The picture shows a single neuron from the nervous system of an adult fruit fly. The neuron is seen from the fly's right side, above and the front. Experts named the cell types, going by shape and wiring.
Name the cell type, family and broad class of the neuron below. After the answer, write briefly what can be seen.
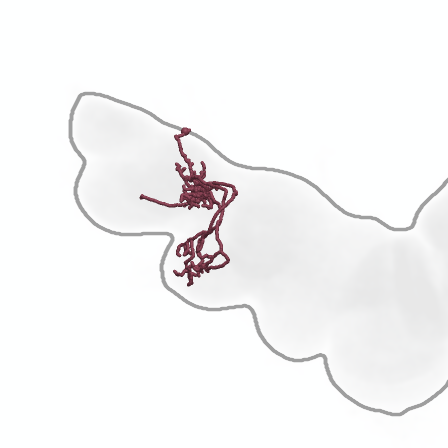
It is of cell type IN18B036. The family is hemilineage 18B. It is a nerve-cord intrinsic neuron. In this view it is taller than it is wide.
